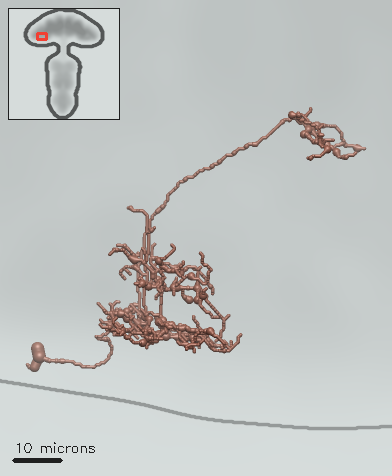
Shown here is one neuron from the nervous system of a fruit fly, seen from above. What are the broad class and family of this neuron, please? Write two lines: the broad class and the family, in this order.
optic-lobe intrinsic neuron
Tlp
